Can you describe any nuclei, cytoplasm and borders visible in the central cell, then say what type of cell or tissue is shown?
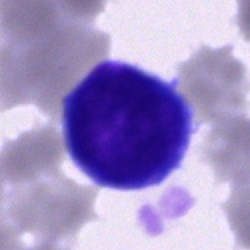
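Roughly round, I'd say, though the outline has several short, flattened, slightly angular stretches. The whole cell stains an even, very deep blue-violet, and I see no distinct granules anywhere. A small blue bleb juts from the upper right edge. What we have is a blast.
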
